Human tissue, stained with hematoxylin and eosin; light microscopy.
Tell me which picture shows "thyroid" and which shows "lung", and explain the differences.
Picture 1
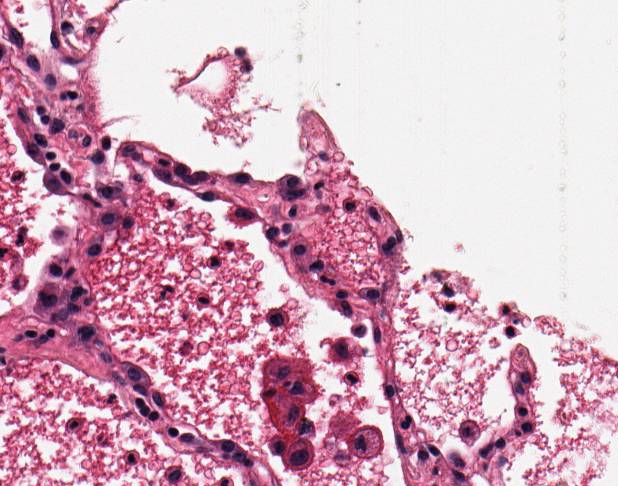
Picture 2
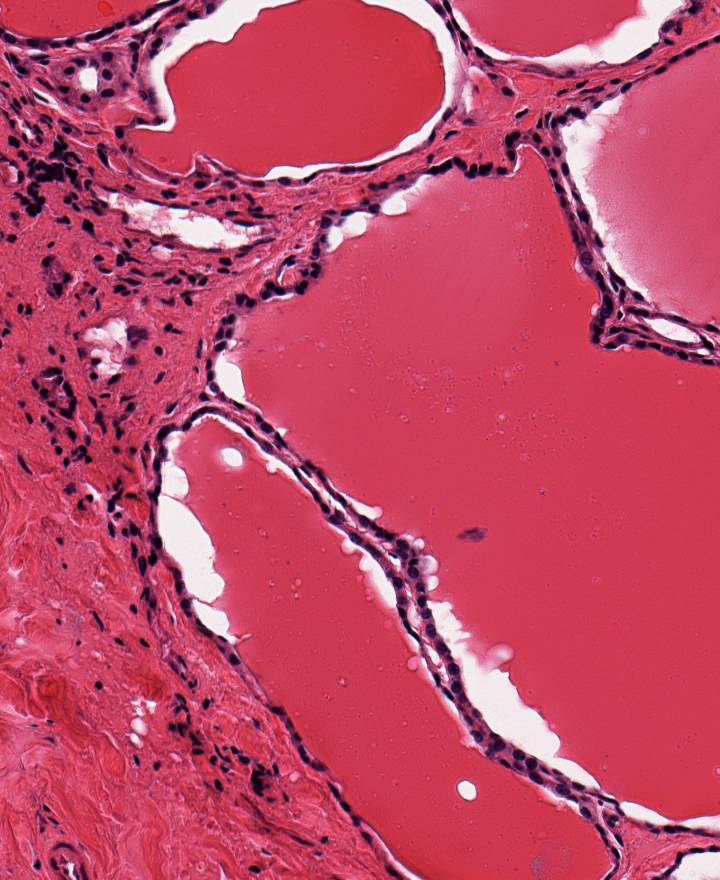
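Right, picture 1 is lung, and picture 2 is thyroid. In the lung, the spaces between the septa aren't empty; they're packed with red blood cells. A small cluster of large rounded cells with abundant pink cytoplasm and single round nuclei lies free among them in the lower centre. No glands anywhere here. In the thyroid, a few very large follicles distended with colloid fill most of the field, centre to right edge. Each is lined by a single layer of flattened cells whose dark, elongated nuclei run parallel to the wall.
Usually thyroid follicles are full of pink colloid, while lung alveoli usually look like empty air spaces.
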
